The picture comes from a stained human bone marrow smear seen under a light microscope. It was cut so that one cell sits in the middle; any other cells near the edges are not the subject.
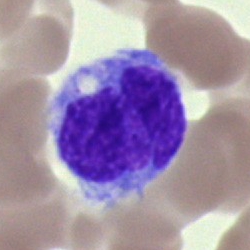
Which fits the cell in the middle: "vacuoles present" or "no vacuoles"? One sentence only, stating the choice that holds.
Its cytoplasm contains at least one clear vacuole.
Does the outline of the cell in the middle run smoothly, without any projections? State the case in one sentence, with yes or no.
No, the cell's outline is ragged or frayed, or carries projections, blebs or tags.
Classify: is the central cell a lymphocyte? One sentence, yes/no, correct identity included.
No, the cell placed at the center is a monocyte rather than a lymphocyte.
